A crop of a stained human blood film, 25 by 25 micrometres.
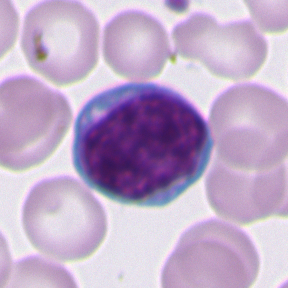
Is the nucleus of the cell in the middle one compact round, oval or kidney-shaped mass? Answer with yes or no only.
Yes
